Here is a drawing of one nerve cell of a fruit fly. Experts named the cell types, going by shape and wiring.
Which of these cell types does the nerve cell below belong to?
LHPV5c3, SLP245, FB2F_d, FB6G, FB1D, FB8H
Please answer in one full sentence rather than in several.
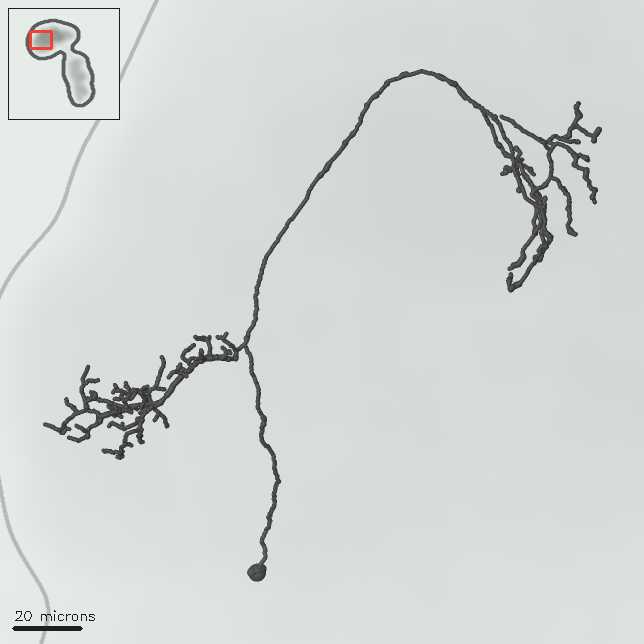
The cell type held by this nerve cell is FB1D.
